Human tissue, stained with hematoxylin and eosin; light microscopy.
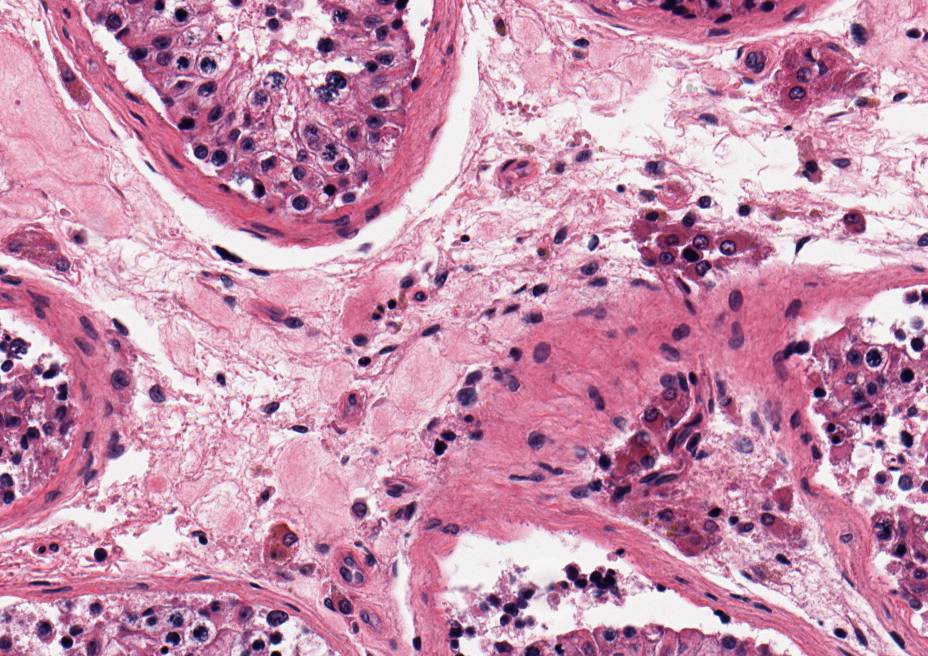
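Testis, haematoxylin and eosin. Rounded tubules, cut across, lie at the upper left, left, bottom and right, around interstitial tissue in the centre. Each has a thick, homogeneous pink wall with flattened, elongated nuclei; the upper-left tubule is filled by several layers of cells with round, dark nuclei.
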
